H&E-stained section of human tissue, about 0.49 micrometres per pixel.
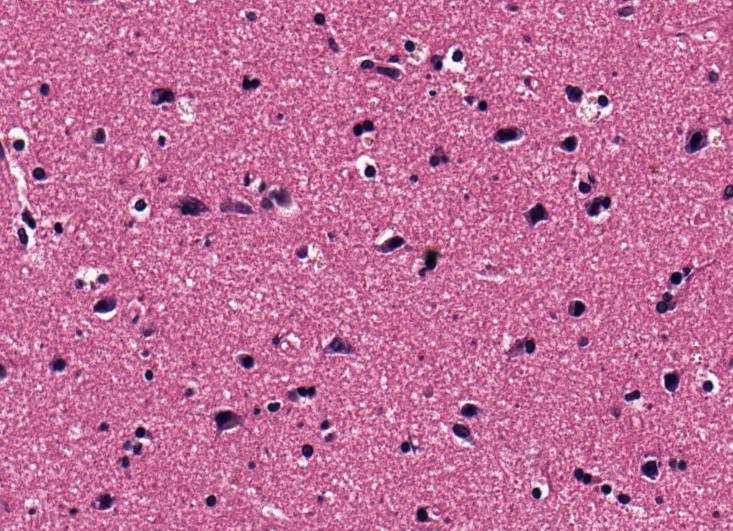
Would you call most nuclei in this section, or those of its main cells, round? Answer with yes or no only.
Yes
